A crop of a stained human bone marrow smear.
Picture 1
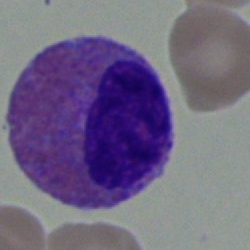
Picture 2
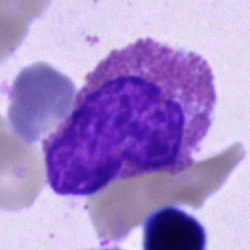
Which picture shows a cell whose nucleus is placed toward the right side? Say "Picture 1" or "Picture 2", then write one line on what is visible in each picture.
Picture 1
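Picture 1: The nucleus lies off-centre, against the right side of the cell.
Picture 2: The nucleus sits in the lower left part of the cell, leaving most of the cytoplasm to the upper right.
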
